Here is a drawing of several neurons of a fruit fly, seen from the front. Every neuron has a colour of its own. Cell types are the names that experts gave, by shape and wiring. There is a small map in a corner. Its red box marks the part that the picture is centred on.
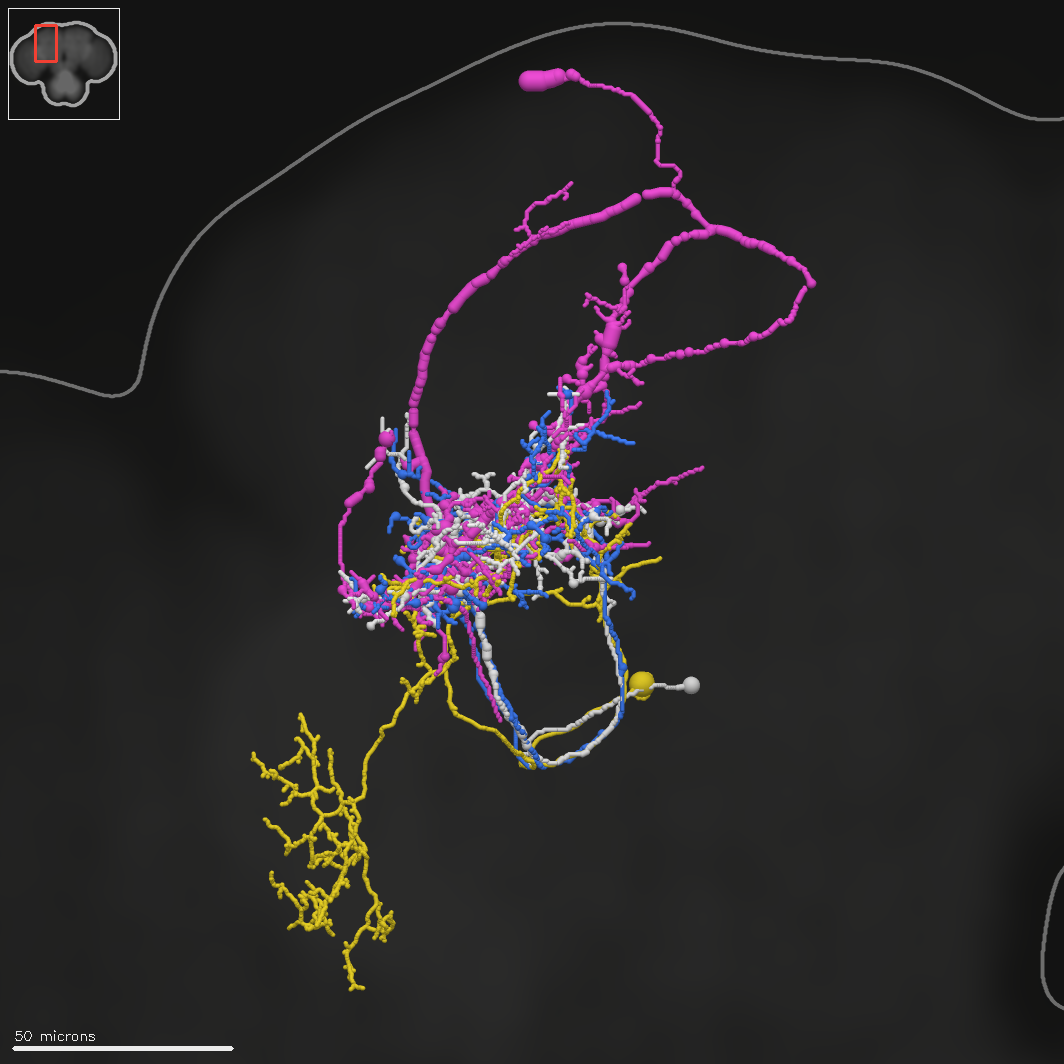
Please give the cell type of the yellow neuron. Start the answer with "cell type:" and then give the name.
cell type: LoVP94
